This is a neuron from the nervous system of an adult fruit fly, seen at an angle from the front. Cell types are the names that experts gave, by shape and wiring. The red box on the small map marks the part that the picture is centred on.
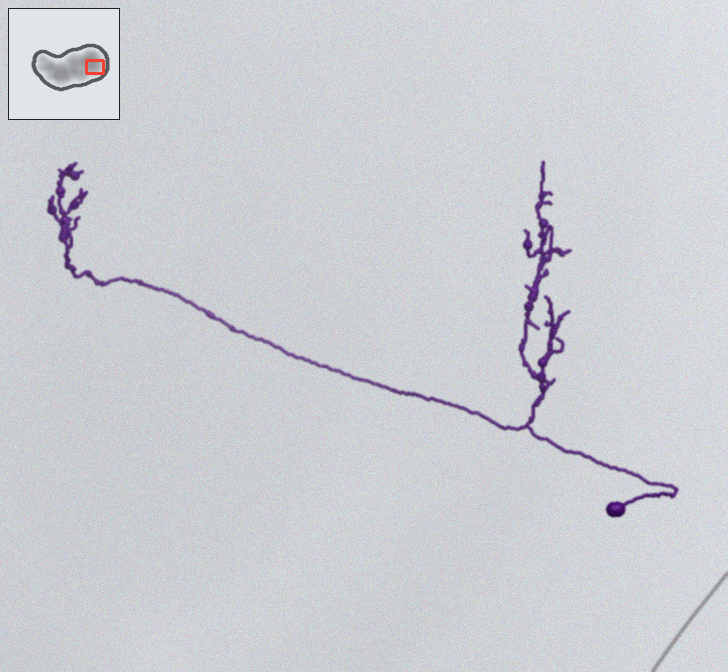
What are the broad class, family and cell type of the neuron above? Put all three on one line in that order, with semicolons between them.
optic-lobe intrinsic neuron; Tm; Tm33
